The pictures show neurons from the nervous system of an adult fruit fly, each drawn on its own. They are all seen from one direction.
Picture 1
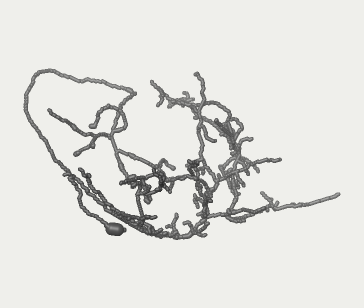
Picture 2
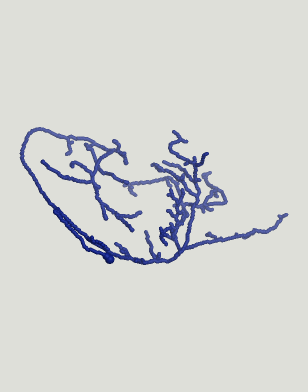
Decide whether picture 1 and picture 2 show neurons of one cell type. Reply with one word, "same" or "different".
different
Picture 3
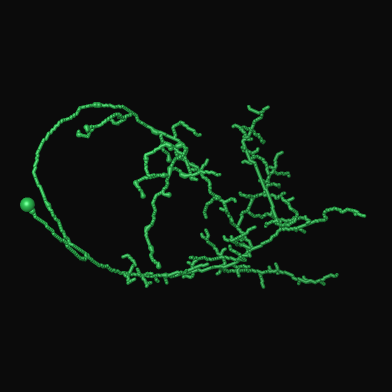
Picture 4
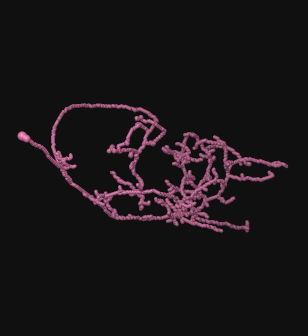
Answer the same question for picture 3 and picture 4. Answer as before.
different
